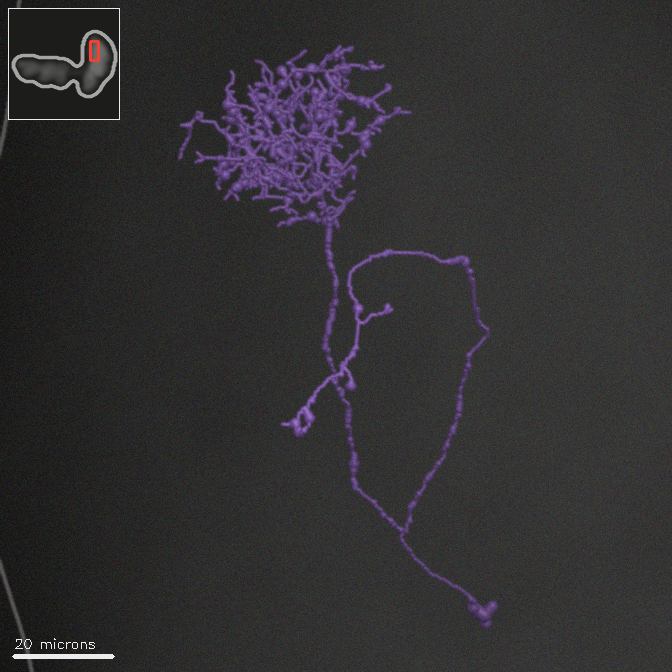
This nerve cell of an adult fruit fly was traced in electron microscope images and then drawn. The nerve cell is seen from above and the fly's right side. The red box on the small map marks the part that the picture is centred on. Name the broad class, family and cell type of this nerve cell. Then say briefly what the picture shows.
It is a visual projection neuron. Its family is LC. It is of cell type LC20b. It is in the brain and does not reach the nerve cord. From top to bottom in the picture it spans about 120 microns. Dozens of branch ends can be seen.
